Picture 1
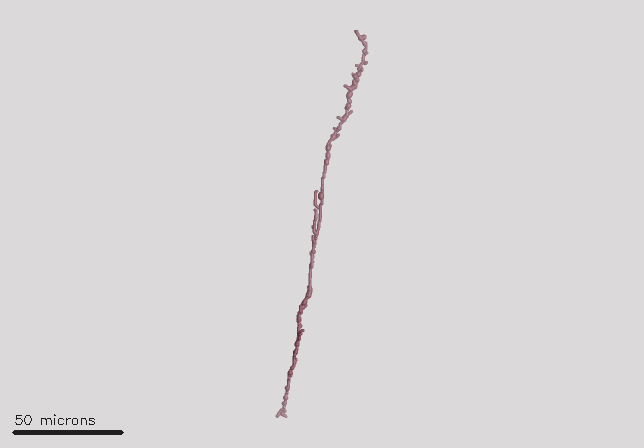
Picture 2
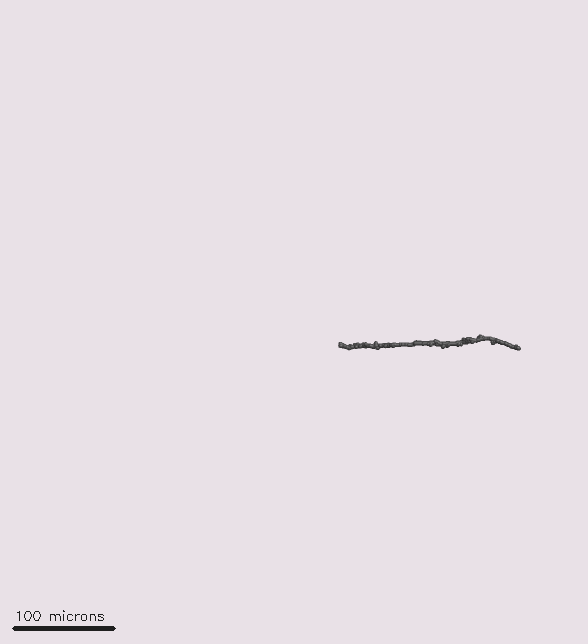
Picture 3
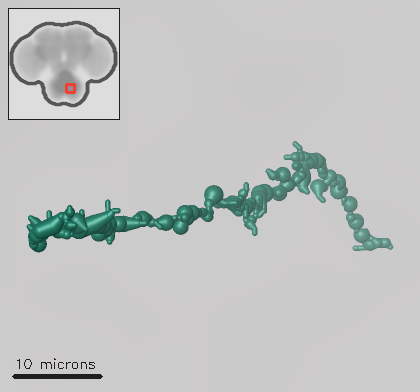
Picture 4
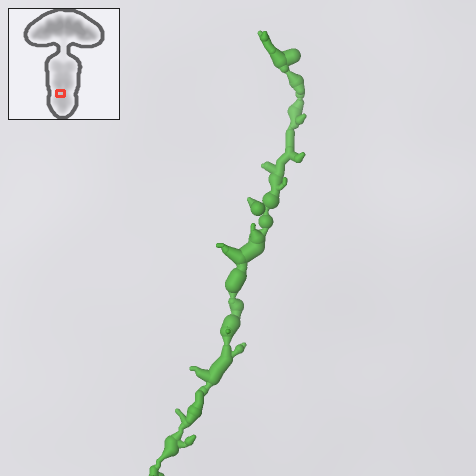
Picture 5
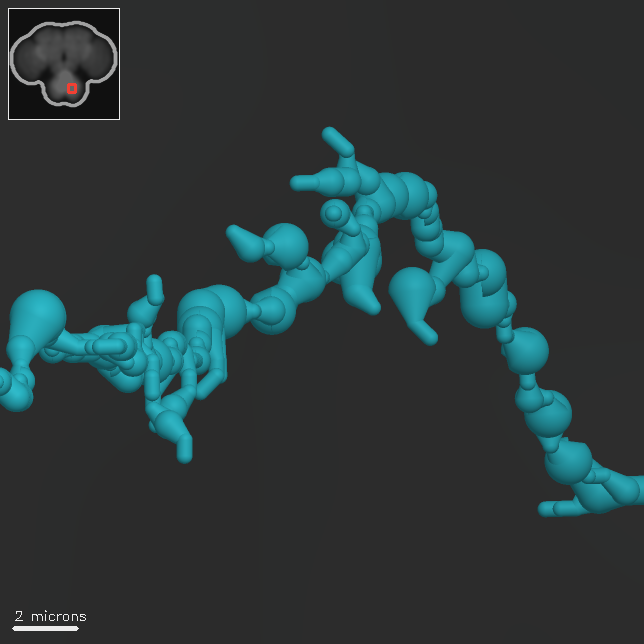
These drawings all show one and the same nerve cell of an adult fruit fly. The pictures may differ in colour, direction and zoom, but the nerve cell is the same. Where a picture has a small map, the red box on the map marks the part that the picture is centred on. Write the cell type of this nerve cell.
SNpp47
